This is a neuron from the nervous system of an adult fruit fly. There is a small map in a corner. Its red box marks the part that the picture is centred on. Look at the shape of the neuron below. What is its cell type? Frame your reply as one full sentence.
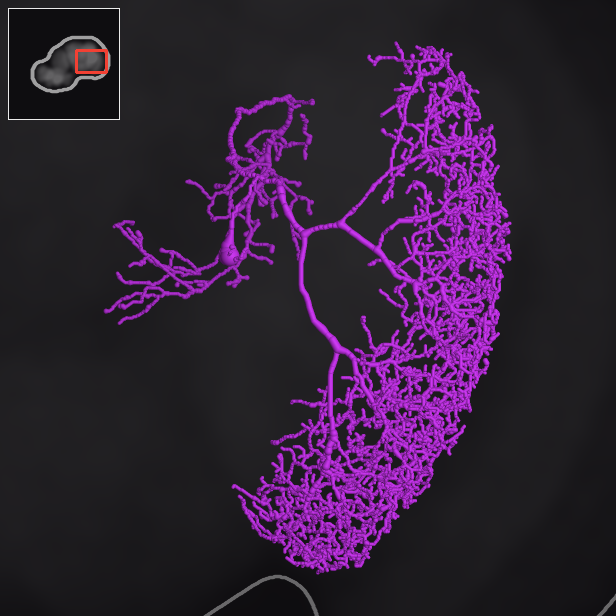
With respect to cell type, this neuron is LPT22.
